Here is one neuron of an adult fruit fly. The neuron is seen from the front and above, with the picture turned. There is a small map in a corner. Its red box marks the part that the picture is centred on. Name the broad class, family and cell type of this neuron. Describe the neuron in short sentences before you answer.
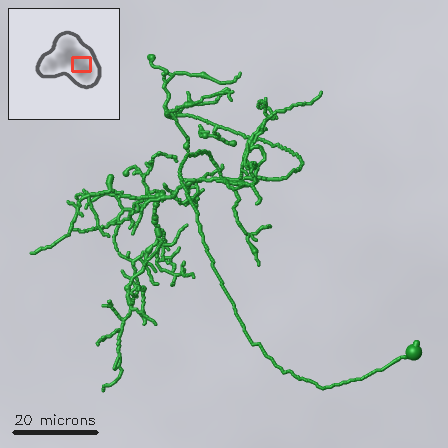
The cell body is at the lower right of the picture. By the scale bar it is about 95 microns wide in this view. The picture shows dozens of branch ends. It is a central-brain intrinsic neuron. Its family is hemilineage AOTUv1_ventral. It is of cell type PS022.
